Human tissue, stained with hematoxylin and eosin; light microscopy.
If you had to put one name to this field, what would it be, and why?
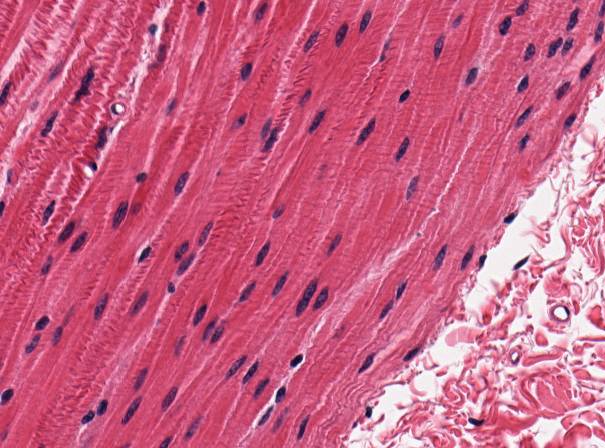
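That's smooth muscle, a band of it filling most of the field, with loose tissue only in the lower right corner. The fibres run in parallel, diagonally from lower left toward upper right, and the nuclei are elongated ovals lying along their long axis.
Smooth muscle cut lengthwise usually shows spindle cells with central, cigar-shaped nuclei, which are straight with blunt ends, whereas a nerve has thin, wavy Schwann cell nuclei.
Dark purple nuclei are spread fairly evenly throughout.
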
